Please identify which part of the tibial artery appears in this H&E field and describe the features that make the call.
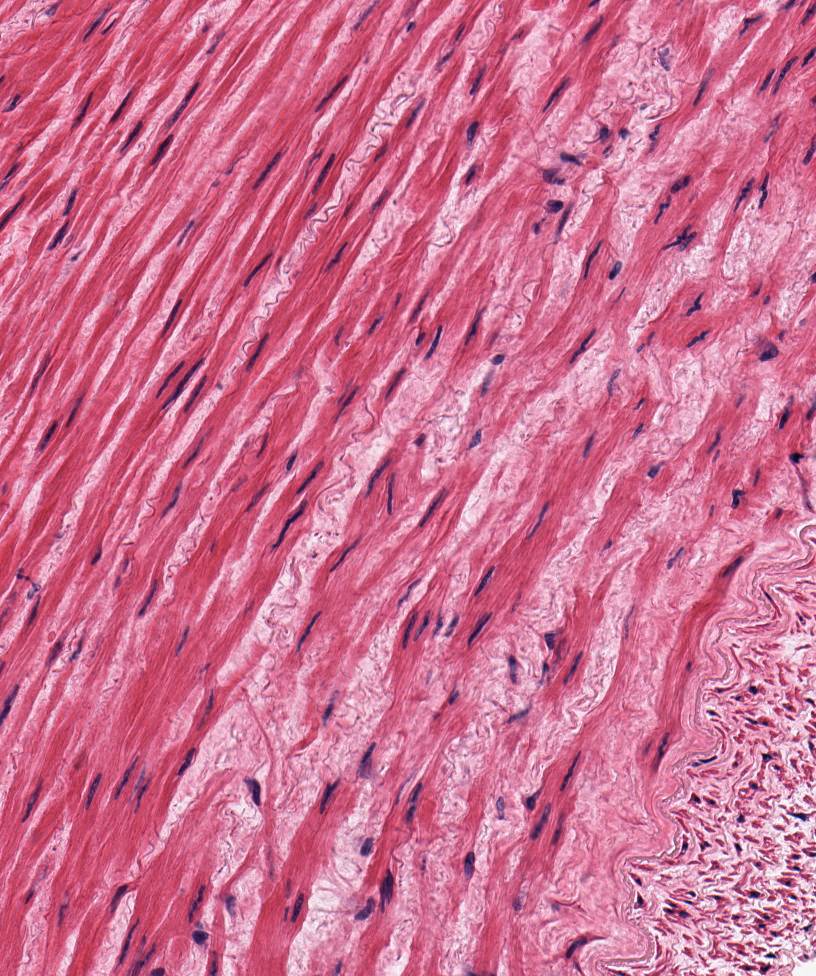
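The tunica media. Parallel smooth muscle bundles, running obliquely from lower left to upper right, fill most of the field. Their nuclei are elongated, cigar-shaped and dark purple, aligned with the fibres.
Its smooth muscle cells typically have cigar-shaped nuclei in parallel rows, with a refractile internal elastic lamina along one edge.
Lower right, a wavy, scalloped eosinophilic band marks the muscle layer's edge. Loose, wispy, pale connective tissue separates the bundles, more so toward the right.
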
